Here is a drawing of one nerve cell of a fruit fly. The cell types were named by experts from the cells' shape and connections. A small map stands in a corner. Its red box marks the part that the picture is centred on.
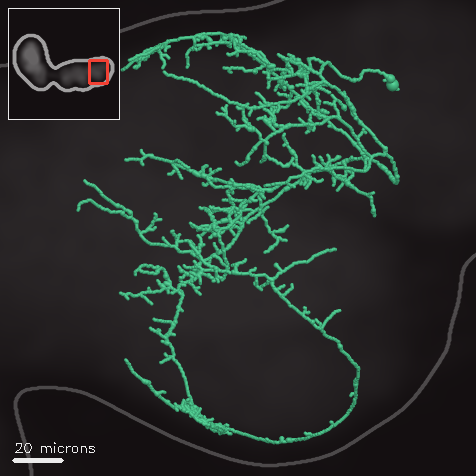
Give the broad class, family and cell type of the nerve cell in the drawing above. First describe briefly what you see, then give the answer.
The cell body can be seen at the upper right of the picture. From top to bottom in the picture it spans about 170 microns. Its broad class is nerve-cord intrinsic neuron. Its family is hemilineage 19A. It is of cell type IN19A052.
